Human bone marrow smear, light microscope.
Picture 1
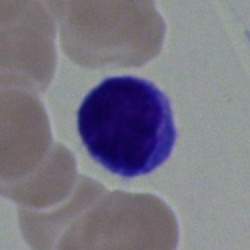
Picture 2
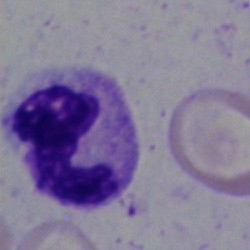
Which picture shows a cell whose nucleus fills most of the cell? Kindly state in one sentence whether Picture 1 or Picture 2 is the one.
Picture 1 has the cell whose cytoplasm is scant.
